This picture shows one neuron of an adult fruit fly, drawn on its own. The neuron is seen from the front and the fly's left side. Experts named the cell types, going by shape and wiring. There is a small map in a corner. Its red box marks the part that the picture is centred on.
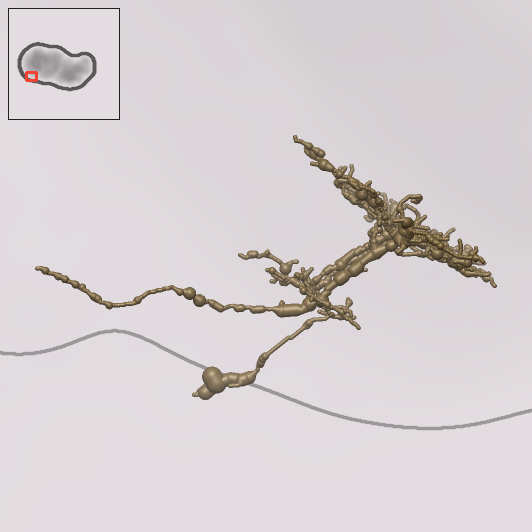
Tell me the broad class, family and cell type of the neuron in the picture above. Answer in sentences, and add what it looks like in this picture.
Its broad class is optic-lobe intrinsic neuron. The family is Lawf. Its cell type is Lawf1. The cell body is at the bottom of the picture. The picture shows dozens of branch ends.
